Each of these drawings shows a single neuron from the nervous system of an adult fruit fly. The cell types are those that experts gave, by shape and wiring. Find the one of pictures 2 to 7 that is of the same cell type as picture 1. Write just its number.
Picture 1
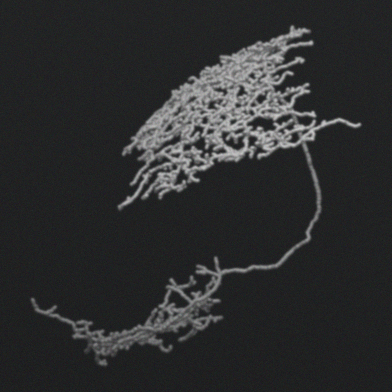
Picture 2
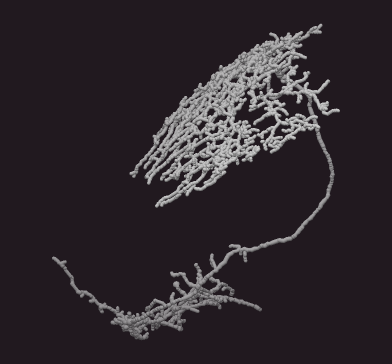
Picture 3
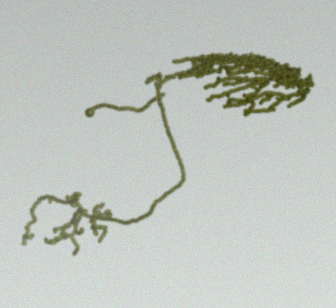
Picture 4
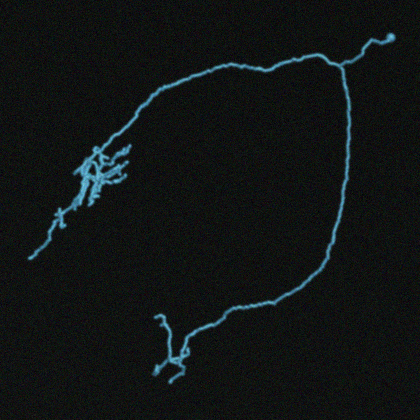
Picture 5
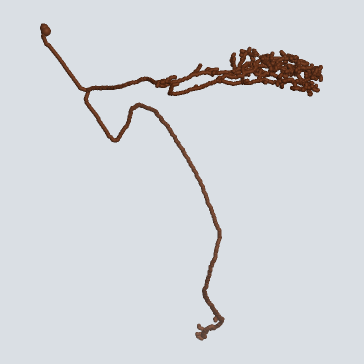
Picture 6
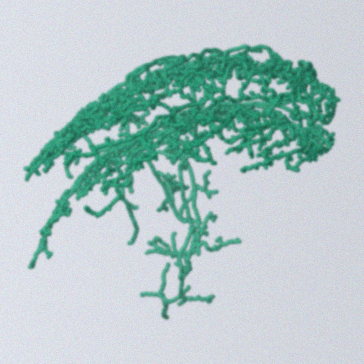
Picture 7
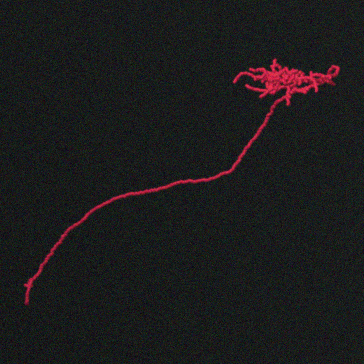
2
